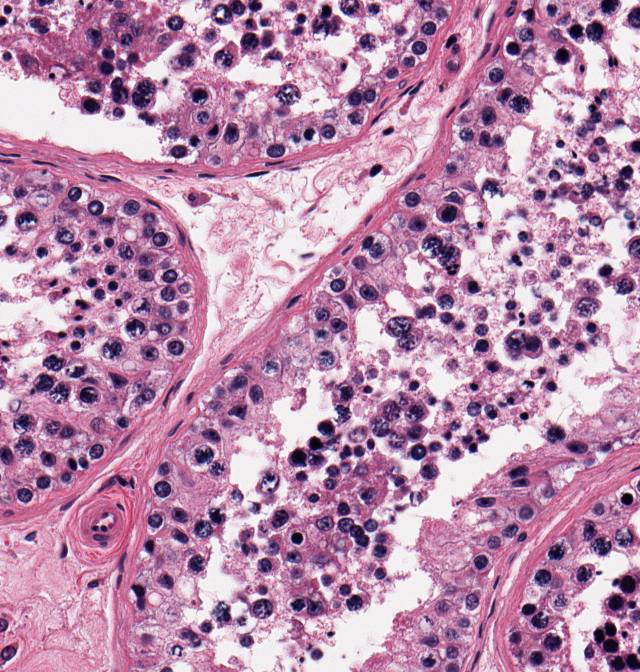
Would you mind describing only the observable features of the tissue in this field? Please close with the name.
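Several rounded tubules, cut across; the largest fills centre and right. Boundary: thin pink fibrous tissue holding flattened, spindle-shaped dark nuclei. Filling: many layers of crowded round cells. Among larger cells, especially centrally: numerous small cells with dense, very dark round nuclei. This is testis.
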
